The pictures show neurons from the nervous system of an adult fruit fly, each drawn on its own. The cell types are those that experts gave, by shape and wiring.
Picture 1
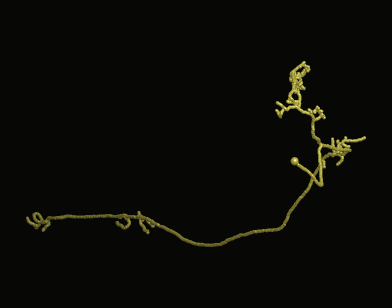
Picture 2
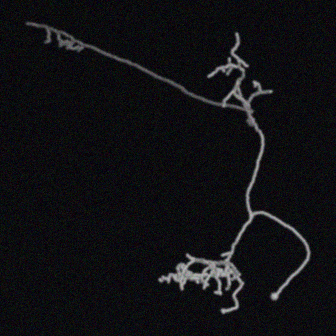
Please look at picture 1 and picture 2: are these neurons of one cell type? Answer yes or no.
no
